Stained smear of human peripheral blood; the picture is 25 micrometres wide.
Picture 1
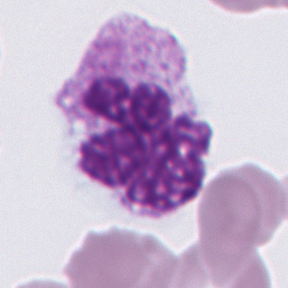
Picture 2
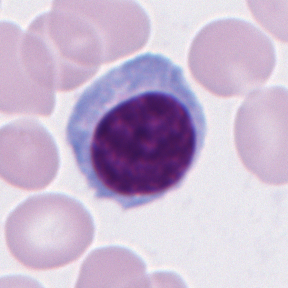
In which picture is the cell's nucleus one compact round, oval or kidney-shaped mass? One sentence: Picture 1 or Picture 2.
The nucleus forms one compact round, oval or kidney-shaped piece in picture 2.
